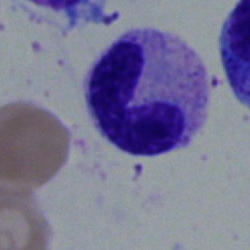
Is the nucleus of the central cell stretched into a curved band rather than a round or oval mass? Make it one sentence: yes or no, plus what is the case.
Yes, the nucleus has been drawn out into a curved band lacking separate lobes.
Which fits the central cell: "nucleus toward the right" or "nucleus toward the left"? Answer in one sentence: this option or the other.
Most of the cytoplasm lies to the right of the nucleus.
